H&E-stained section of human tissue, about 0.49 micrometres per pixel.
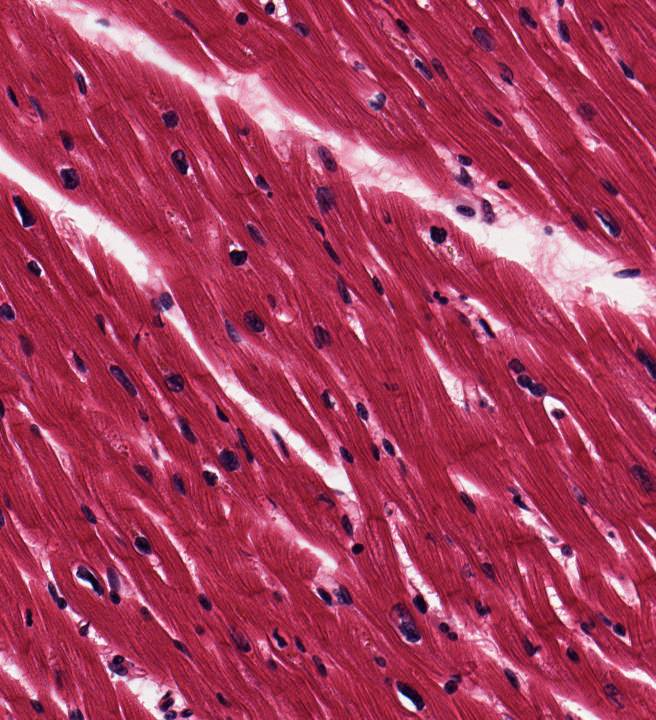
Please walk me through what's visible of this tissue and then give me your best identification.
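Looking along these fibres, they branch and join their neighbours instead of running as separate unbranched strands. Their nuclei are oval and sit in the centre of the fibres. The cytoplasm is deeply eosinophilic, with fine lines running along the length of each fibre. In the narrow gaps between fibres I see scattered small, dark, elongated nuclei of interstitial cells. This tissue is the left ventricle of the heart.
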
